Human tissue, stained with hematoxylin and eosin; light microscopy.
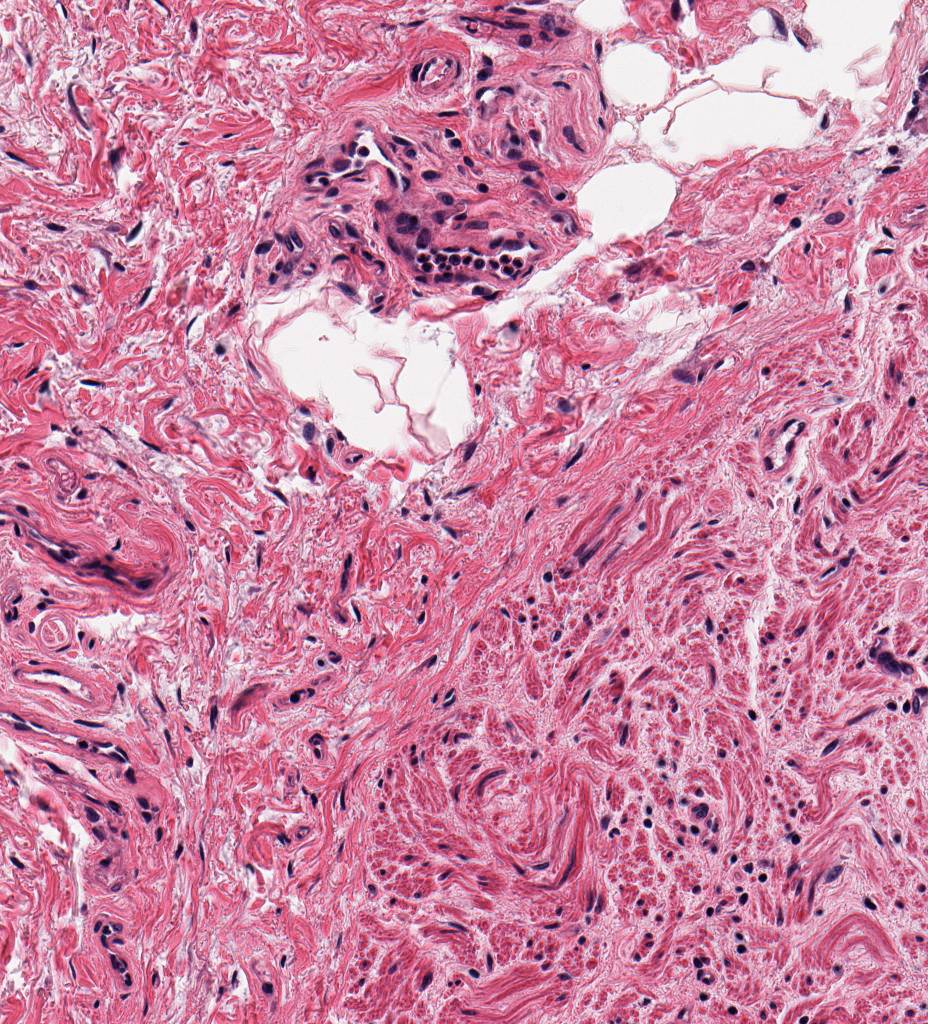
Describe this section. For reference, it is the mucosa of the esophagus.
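Look first: most of the field is dense pink collagenous stroma, with no epithelial surface anywhere. Scattered stromal nuclei are mostly slender, spindle-shaped and darkly stained. In the upper centre sits a small compact cluster of cells with small, dark, round nuclei. The lower right quarter shows many small pink rounded profiles, consistent with fibres cut across, with small dark nuclei among them.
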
